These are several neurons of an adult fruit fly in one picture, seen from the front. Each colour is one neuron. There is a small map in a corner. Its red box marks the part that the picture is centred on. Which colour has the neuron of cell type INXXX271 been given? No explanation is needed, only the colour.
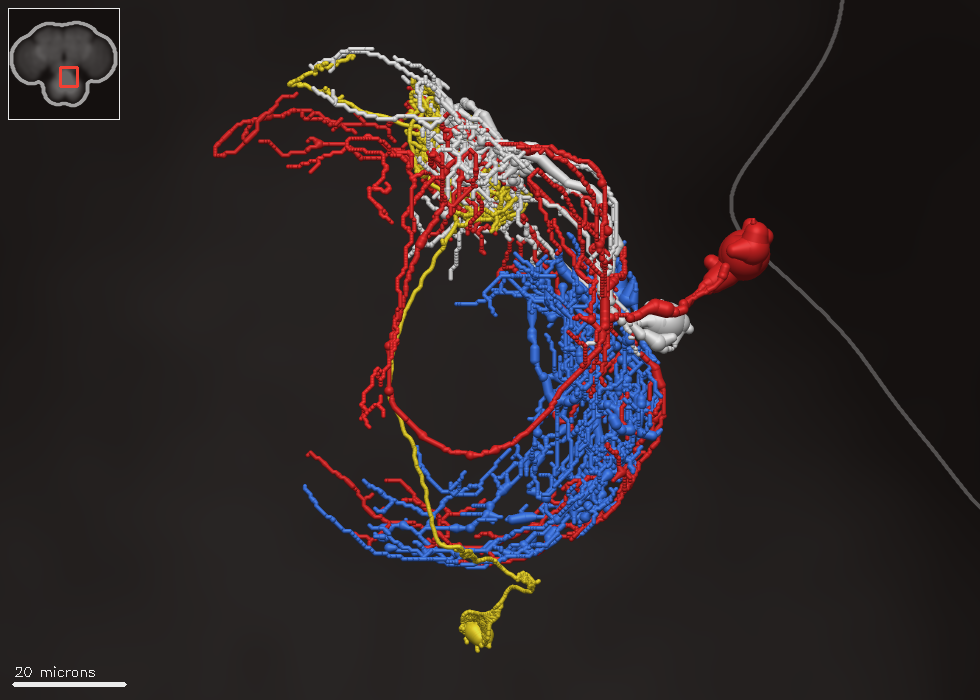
blue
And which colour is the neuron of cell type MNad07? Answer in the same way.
red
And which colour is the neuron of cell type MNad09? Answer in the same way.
white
